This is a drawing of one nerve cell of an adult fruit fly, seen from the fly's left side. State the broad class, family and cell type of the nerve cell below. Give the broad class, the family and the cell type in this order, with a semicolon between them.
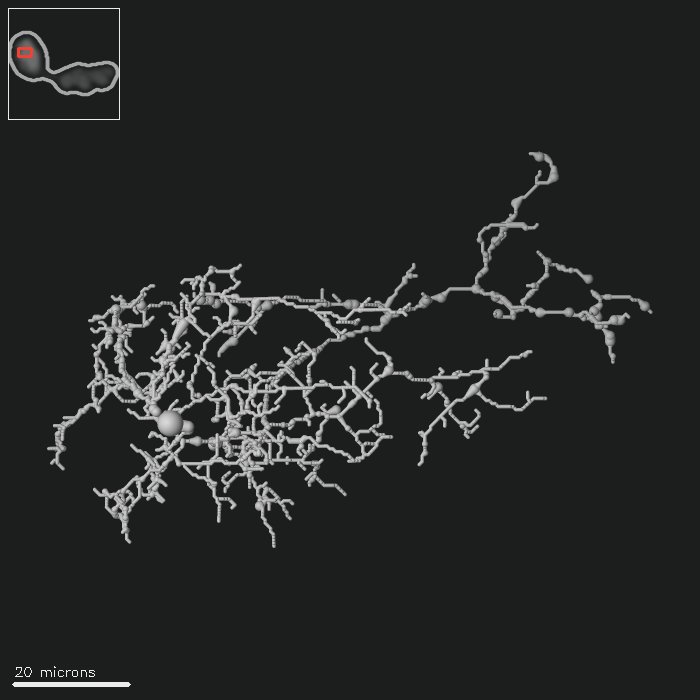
central-brain intrinsic neuron; hemilineage VLPl2_medial; AVLP198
